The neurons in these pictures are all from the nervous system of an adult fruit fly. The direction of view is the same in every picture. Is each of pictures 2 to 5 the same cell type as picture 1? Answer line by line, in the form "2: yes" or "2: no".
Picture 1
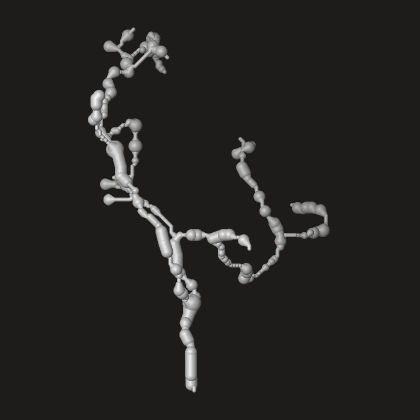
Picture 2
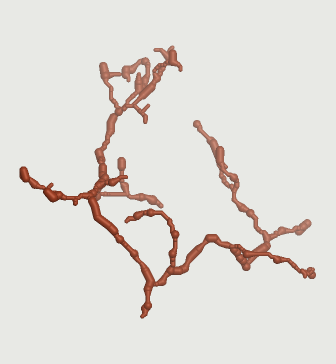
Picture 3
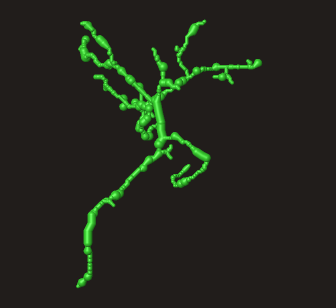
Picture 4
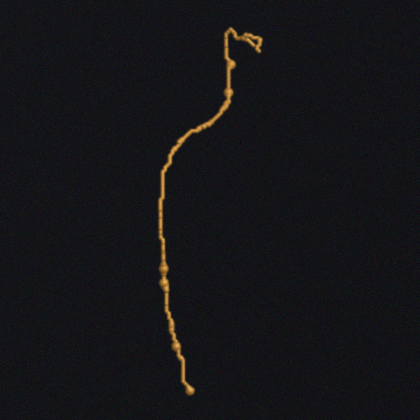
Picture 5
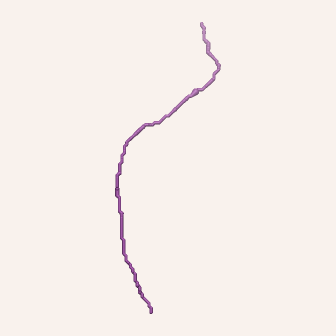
2: yes
3: no
4: no
5: no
